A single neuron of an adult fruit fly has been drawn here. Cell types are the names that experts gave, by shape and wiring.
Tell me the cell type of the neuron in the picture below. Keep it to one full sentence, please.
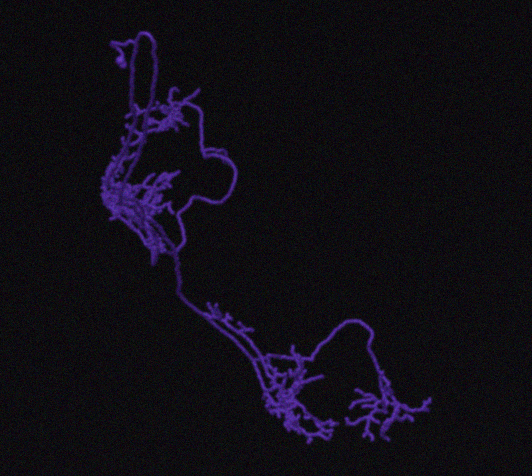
This particular neuron has the cell type AN01A086.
